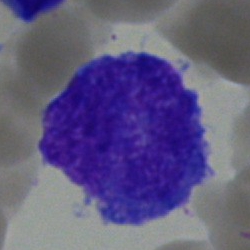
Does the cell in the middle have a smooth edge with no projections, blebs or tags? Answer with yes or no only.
No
